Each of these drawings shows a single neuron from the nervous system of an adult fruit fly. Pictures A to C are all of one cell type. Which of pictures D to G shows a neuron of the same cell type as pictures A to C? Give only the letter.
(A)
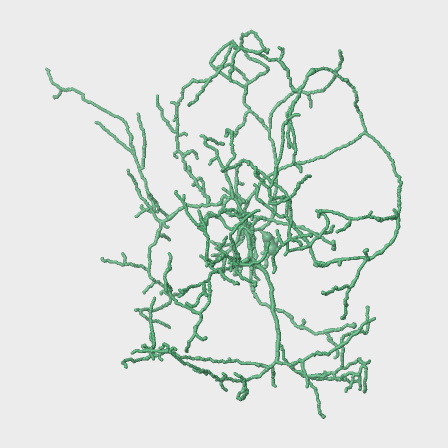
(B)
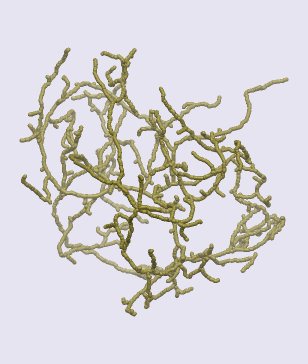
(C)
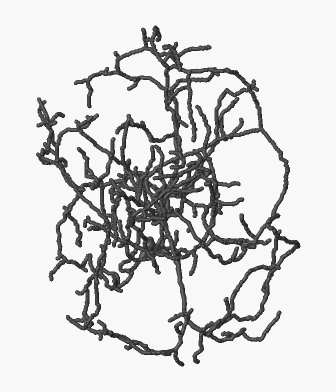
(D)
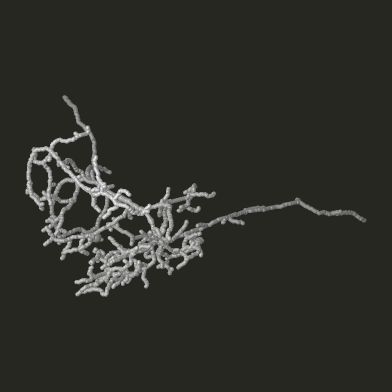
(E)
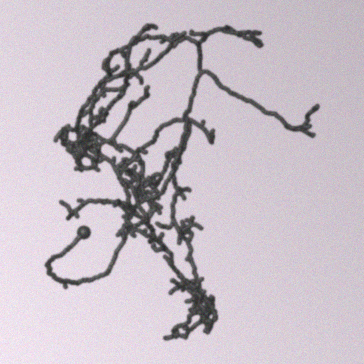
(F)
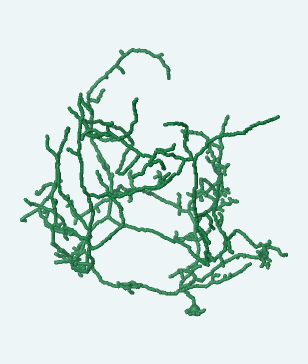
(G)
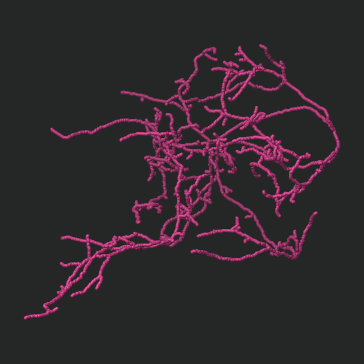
F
